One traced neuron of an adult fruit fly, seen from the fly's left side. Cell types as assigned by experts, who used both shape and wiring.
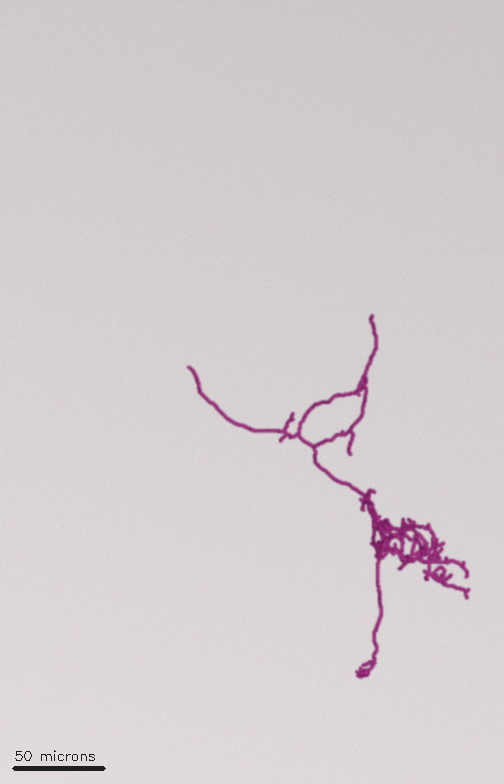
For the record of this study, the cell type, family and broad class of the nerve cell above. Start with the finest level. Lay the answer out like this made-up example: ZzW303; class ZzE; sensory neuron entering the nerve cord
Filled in: GNG411; hemilineage LB3; central-brain intrinsic neuron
